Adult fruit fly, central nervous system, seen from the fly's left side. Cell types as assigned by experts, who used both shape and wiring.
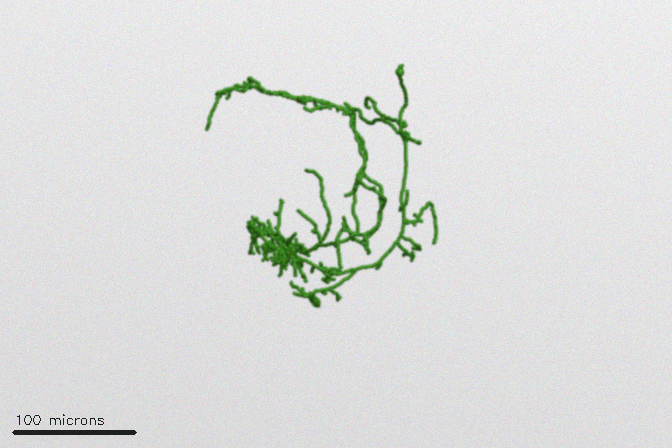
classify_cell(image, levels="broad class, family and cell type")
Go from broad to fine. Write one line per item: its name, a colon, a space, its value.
broad class: central-brain intrinsic neuron
family: hemilineage LHp2
cell type: AVLP470_b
